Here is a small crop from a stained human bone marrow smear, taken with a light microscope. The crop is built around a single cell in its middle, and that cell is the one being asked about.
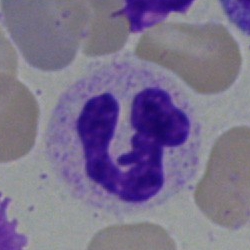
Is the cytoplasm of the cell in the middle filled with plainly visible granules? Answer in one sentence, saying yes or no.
Yes, many granules can be seen in the cytoplasm of the cell.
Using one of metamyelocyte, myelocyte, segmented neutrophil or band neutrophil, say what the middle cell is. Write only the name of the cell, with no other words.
segmented neutrophil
